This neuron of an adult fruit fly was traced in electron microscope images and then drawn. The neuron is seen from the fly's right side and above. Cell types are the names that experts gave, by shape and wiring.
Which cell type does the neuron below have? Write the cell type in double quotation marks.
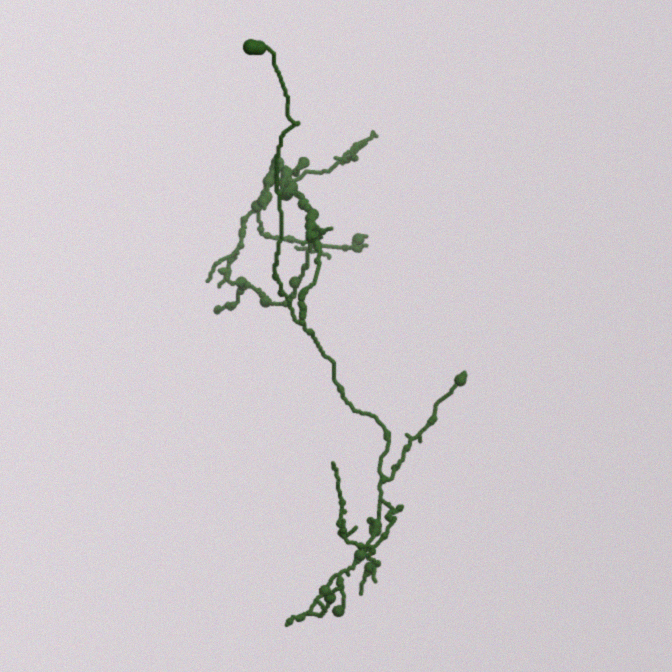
"CB1330"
